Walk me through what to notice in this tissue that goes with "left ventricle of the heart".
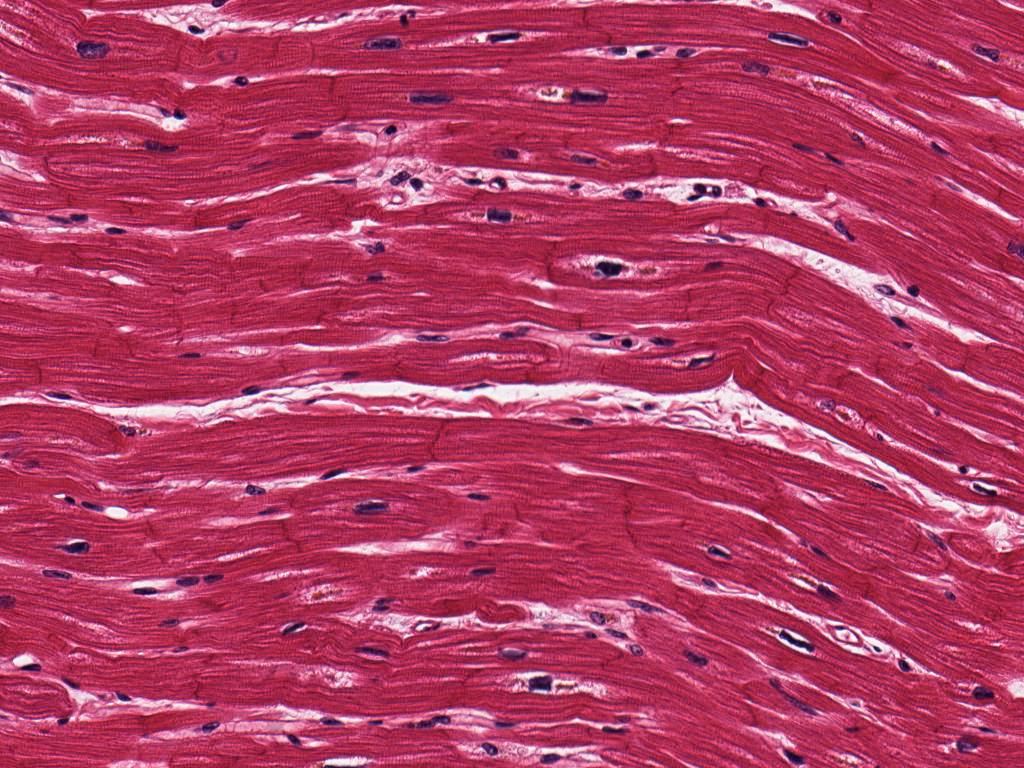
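Scanning the field, I see long muscle fibres running in parallel, roughly from left to right, across all of it. The fibres branch and join their neighbours, and this goes with the left ventricle of the heart.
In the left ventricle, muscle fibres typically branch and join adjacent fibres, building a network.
Dark transverse intercalated discs, often step-shaped, cross the fibres at intervals. Some nuclei lie centrally, which also goes with the name.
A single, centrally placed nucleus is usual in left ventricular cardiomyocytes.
Several of those central nuclei, as in the middle of the field, have pale zones at their poles holding golden-brown granules.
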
